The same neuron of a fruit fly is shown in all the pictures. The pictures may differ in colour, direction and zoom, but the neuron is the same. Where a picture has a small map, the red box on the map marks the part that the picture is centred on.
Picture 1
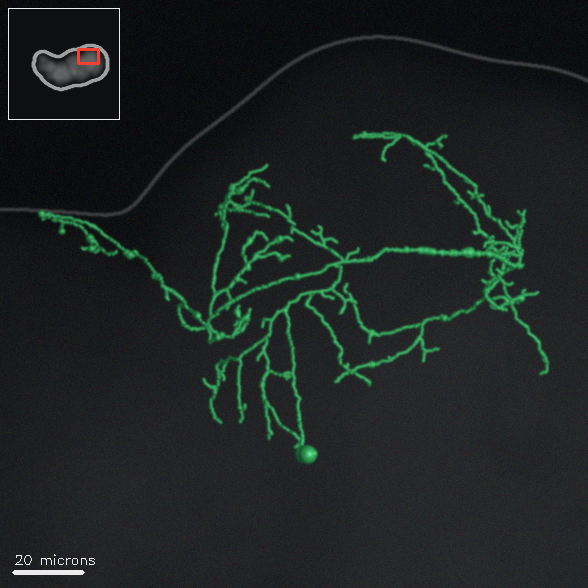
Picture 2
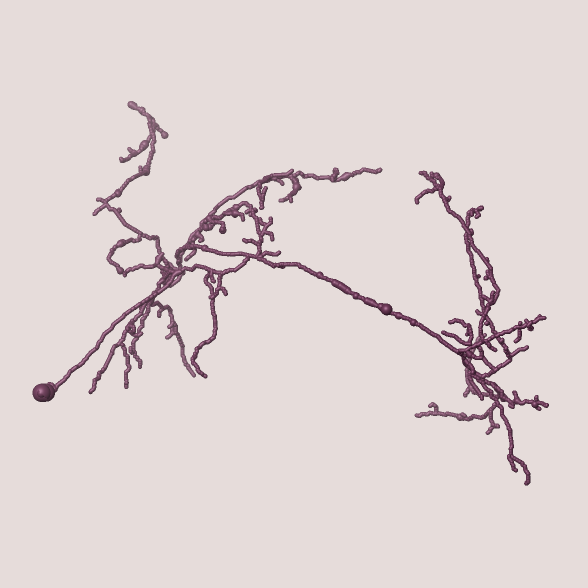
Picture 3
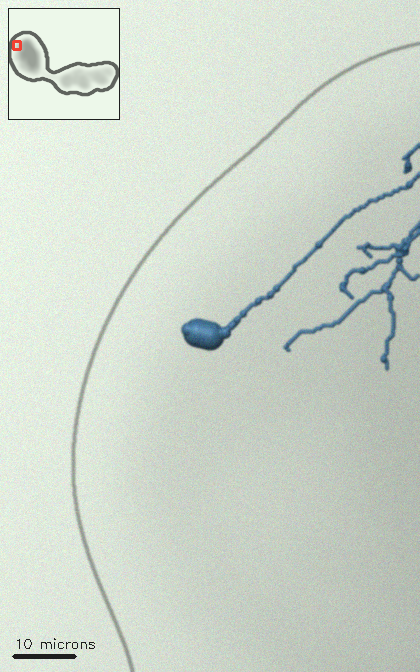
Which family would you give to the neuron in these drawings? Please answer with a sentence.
The family is hemilineage SMPad1.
